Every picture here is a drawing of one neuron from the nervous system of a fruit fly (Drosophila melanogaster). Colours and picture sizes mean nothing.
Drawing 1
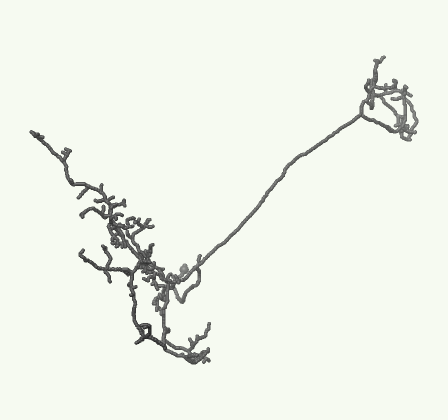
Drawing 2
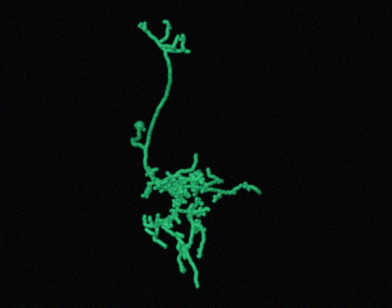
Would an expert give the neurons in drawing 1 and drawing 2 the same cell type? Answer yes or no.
no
